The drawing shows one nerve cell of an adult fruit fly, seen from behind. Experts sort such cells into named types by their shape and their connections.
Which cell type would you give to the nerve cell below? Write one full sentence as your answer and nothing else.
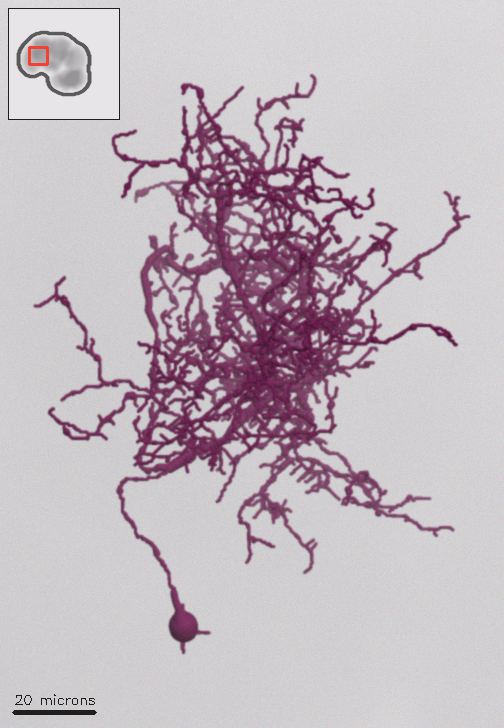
The single nerve cell here is of type AVLP340.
